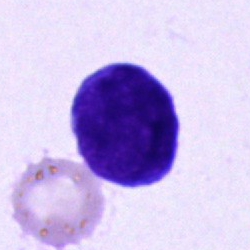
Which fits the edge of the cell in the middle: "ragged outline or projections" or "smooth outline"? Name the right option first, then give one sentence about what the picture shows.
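Smooth outline. The cell has a smooth, rounded to slightly oval outline.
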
